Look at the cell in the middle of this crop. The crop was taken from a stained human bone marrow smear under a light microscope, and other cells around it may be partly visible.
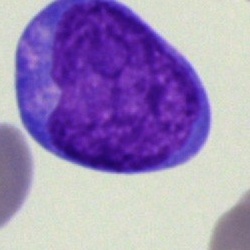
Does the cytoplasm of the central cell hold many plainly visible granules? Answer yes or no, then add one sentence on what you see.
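No. No distinct granules are seen in the cytoplasm.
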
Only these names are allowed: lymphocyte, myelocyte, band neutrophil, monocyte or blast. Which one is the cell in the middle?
blast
